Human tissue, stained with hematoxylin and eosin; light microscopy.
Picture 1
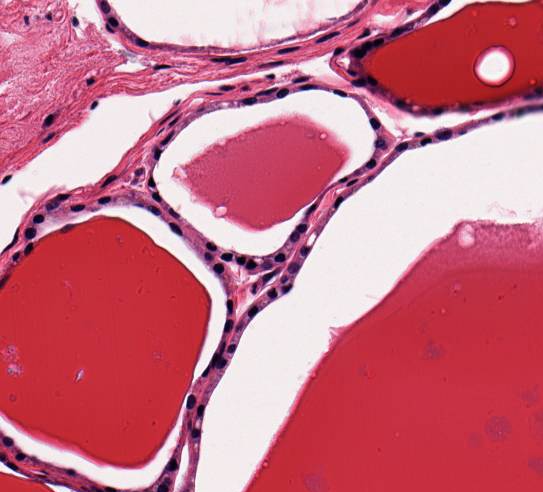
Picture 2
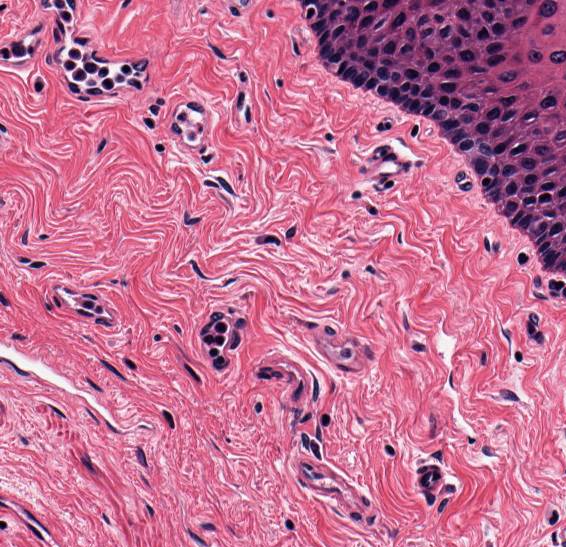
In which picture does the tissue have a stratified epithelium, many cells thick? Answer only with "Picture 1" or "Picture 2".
Picture 2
